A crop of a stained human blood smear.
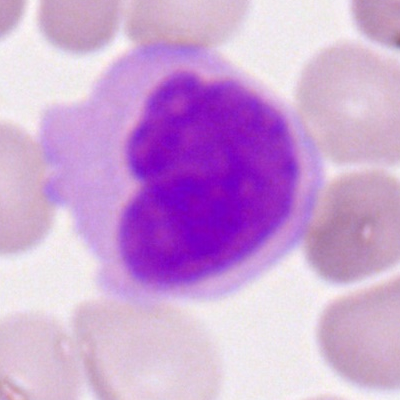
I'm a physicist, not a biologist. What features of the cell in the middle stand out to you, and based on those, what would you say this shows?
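An irregular outline bears small bumps along the left edge. A notch cuts into the nucleus from the left side. The cytoplasm is pale lilac, with no distinct granules. The cell is a monocyte.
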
